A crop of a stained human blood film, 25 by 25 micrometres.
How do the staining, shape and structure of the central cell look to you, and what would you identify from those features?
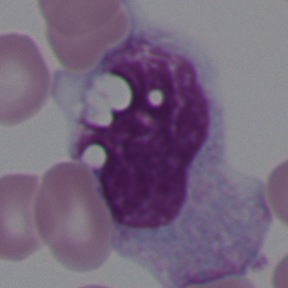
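Irregular in outline, the cell has a ragged, uneven edge at the lower right. Its cytoplasm is pale greyish blue and holds only fine, faint granules, none coarse or dark. Several round, clear vacuoles line the left side of the nucleus. The cell is a monocyte.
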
